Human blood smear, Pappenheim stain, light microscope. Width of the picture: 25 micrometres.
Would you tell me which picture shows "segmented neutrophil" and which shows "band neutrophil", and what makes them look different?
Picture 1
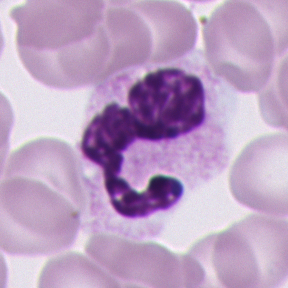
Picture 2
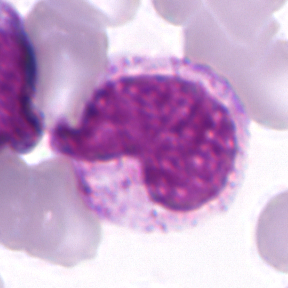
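Picture 1 is the segmented neutrophil, picture 2 the band neutrophil. Watch the nucleus: in picture 1 it's broken into lobes strung in a curved chain, a C open to the right; in picture 2 it's bean-shaped, deeply indented on its lower side, with a narrower lobe reaching the cell's left edge.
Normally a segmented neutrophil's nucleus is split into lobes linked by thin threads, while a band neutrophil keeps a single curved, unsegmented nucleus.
Both cells are roughly round, picture 1's smoothly so, and both have pale pinkish-lilac cytoplasm, plentiful in picture 1. Picture 1's granules are fine, pinkish-lilac and evenly spread; picture 2 has fine purple ones scattered about.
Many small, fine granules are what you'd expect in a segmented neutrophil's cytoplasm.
Chromatin in picture 1 is dark purple and coarsely clumped. The purple-staining nucleus at the left edge of picture 2 is part of another cell, not the band neutrophil's.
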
